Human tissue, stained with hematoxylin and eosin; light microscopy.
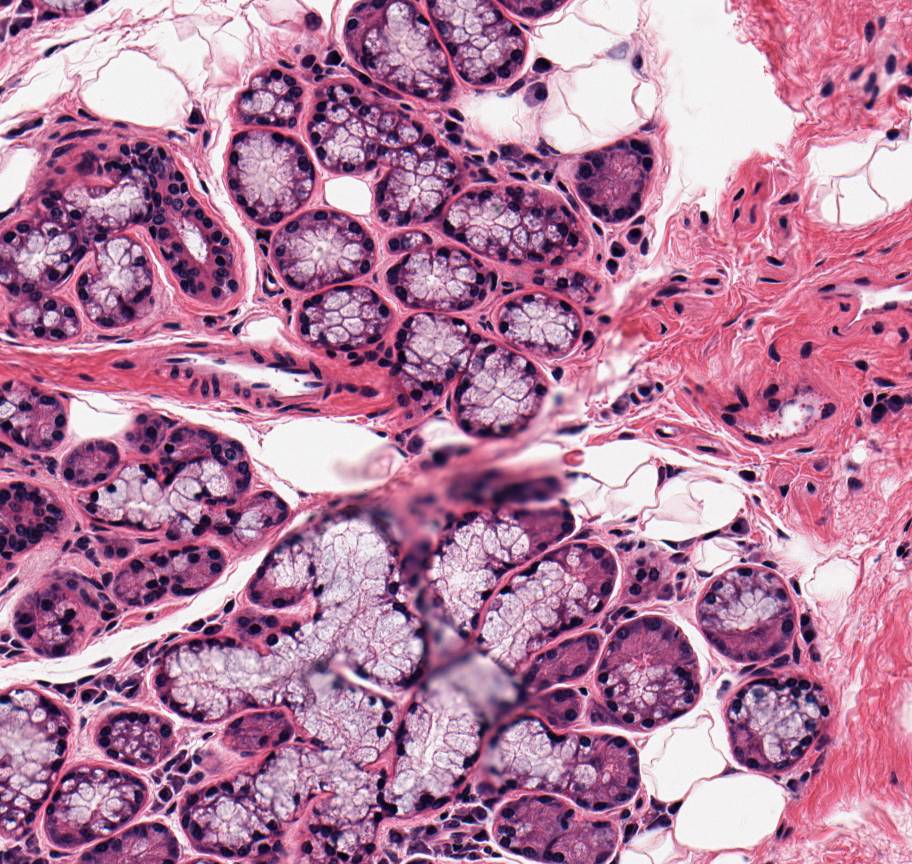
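Minor salivary gland. Lobules of closely packed glandular acini occupy the left and lower field; dense fibrous tissue lies to the right. Most acini are filled with pale, foamy, bubbly cytoplasm typical of mucous cells, and their nuclei are small, dark and flattened against the cell bases. In this minor salivary gland the fibrous tissue on the right consists of wavy pink collagen bundles with scattered spindle-shaped nuclei.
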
